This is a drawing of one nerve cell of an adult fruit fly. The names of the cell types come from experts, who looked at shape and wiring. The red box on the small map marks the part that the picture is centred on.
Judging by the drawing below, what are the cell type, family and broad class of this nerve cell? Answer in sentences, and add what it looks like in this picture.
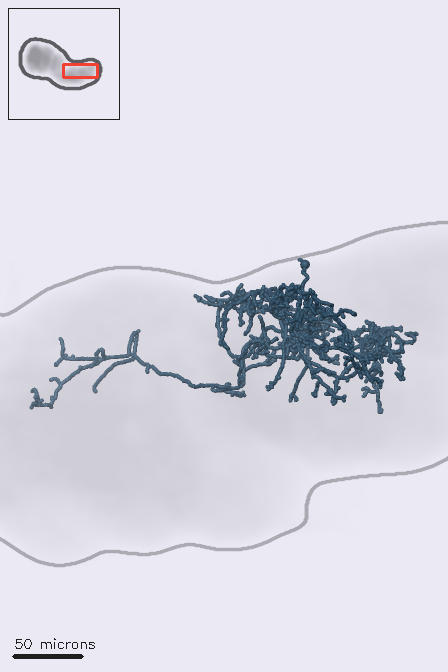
Its cell type is IN05B031. The family is hemilineage 05B. This is a nerve-cord intrinsic neuron. By the scale bar it is about 300 microns wide in this view. Dozens of branch ends can be seen.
